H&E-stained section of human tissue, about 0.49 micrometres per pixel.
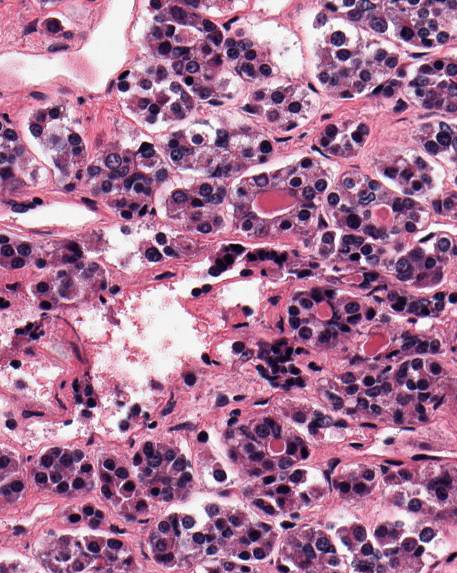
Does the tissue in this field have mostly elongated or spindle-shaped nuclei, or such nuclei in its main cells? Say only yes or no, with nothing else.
No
